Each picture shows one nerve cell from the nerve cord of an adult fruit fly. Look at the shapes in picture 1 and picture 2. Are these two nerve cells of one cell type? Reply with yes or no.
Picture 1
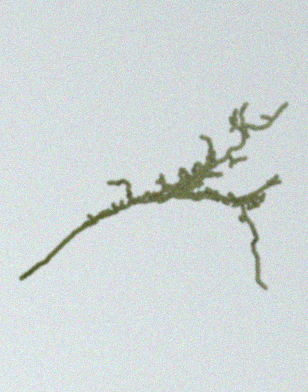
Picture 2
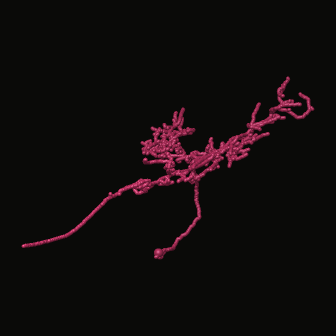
yes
